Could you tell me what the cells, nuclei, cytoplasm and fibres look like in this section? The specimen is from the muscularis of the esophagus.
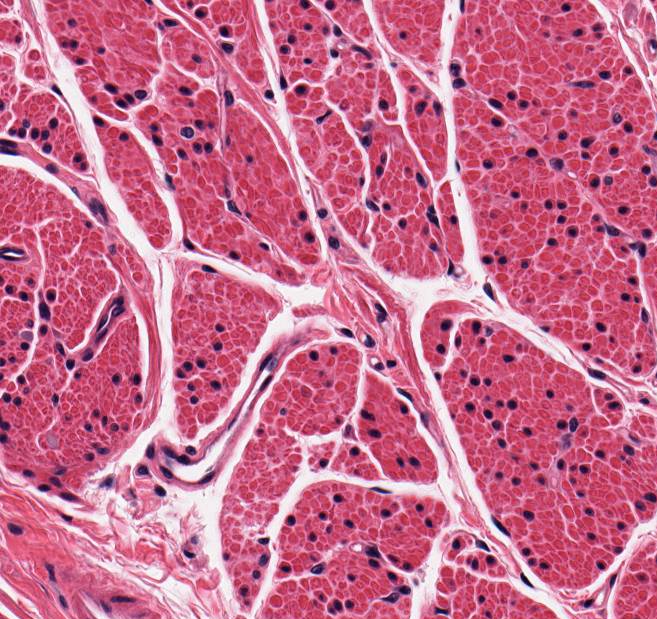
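Irregular bundles of closely packed cells, separated by pale septa and clefts, divide the field. Within the bundles, cells cut across form small polygonal eosinophilic profiles, only a minority holding a round, dark nucleus. Thin strands of pale pink connective tissue with elongated dark nuclei make up the septa.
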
